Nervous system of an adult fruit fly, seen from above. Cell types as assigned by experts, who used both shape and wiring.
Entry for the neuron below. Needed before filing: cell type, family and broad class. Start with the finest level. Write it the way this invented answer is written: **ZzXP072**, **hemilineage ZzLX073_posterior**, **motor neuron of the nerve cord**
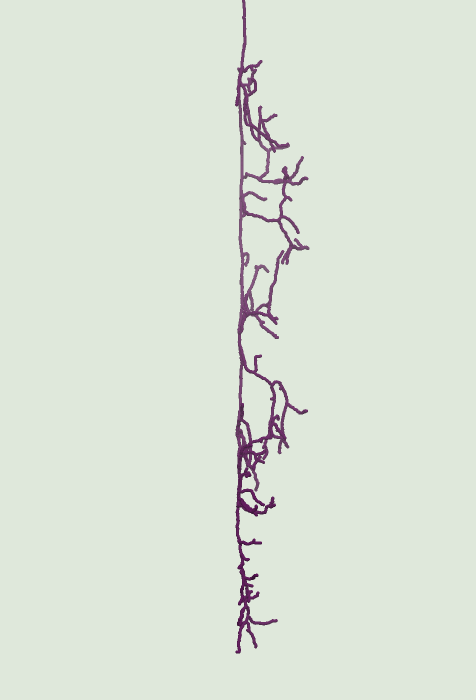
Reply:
**DNg102**, **DNg**, **descending neuron**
